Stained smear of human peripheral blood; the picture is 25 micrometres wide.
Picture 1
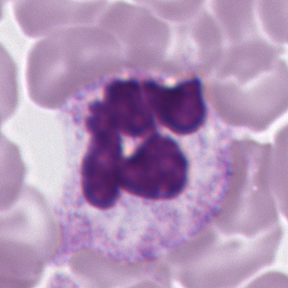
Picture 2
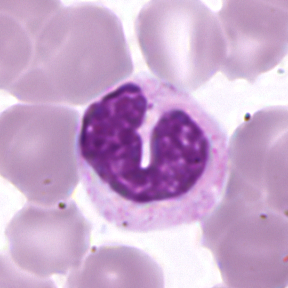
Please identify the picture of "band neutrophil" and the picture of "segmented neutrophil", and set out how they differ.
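Segmented neutrophil: picture 1. Band neutrophil: picture 2. The nuclei differ: more than two separate lobes in picture 1, against a horseshoe in picture 2 with a narrow cleft from the top and its two arms joined by a broad band of nucleus, not a thin thread.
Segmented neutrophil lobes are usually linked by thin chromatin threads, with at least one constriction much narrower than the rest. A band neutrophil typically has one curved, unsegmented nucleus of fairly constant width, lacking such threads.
Chromatin dark purple in both, densely clumped in picture 1, coarsely clumped with paler patches between the clumps in picture 2.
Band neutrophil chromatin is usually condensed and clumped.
Cytoplasm pale pinkish-lilac, not blue, in picture 1; a moderate pale pink rim round the nucleus in picture 2. Fine, small granules scattered throughout both, violet-pink in picture 1 and pinkish-violet in picture 2. Outline round and smooth in both, roughly so in picture 1. No clear vacuoles in picture 1.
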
